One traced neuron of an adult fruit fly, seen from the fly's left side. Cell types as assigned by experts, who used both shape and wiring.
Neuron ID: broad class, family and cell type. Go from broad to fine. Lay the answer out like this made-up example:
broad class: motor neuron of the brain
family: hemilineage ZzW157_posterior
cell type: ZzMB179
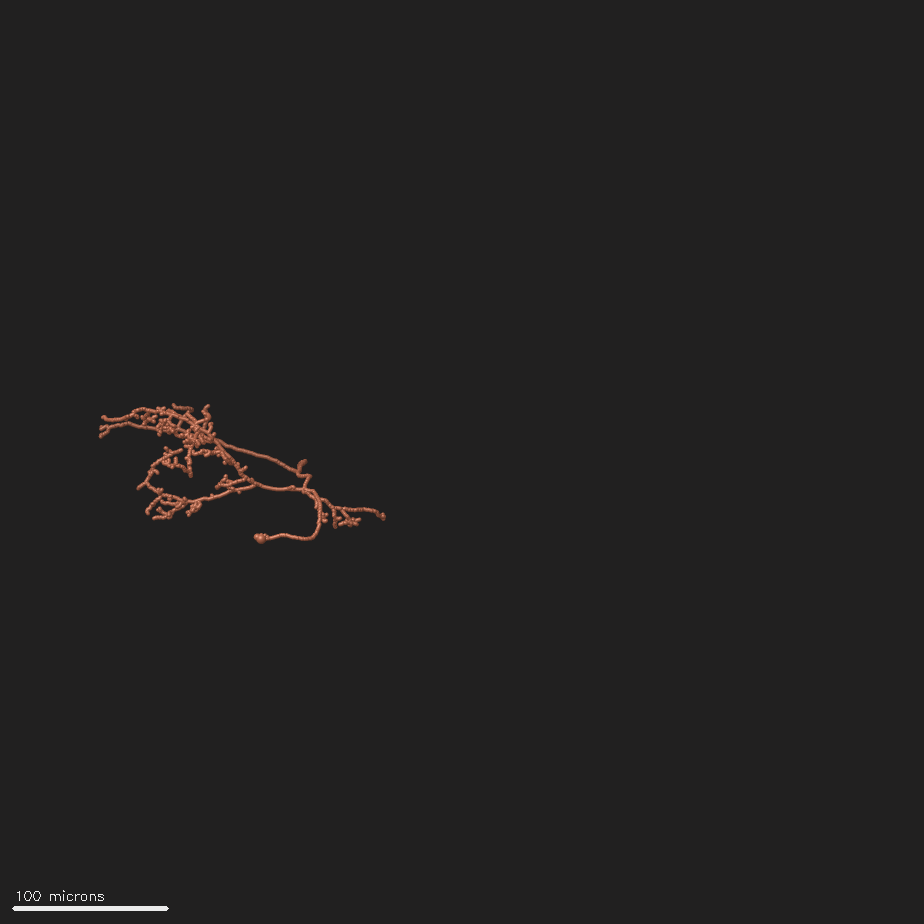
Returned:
broad class: nerve-cord intrinsic neuron
family: hemilineage 08B
cell type: IN08B037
